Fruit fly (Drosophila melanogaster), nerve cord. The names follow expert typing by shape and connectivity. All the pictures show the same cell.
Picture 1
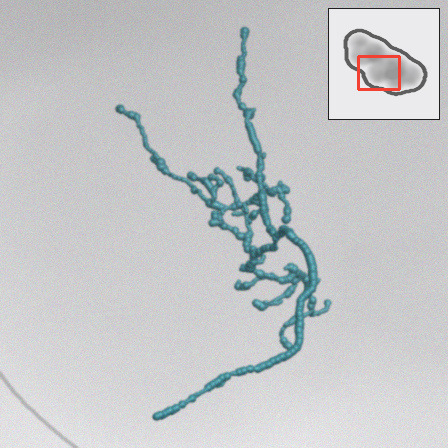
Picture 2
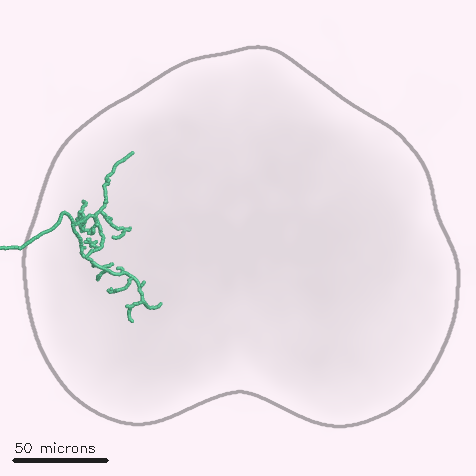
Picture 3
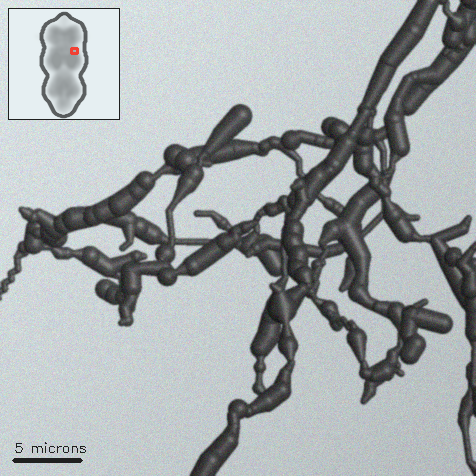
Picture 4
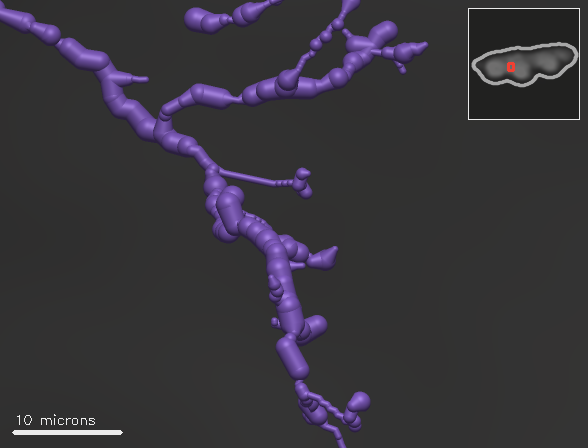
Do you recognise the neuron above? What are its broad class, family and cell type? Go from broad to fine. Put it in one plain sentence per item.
A sensory neuron entering the nerve cord of class mechanosensory proprioceptive, type SNpp09.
